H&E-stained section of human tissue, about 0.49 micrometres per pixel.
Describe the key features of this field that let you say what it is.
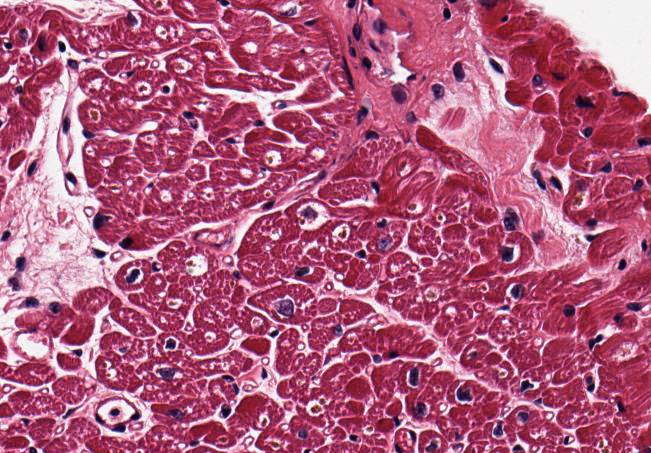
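Myocardium. Fibres mainly in cross-section, polygonal; those along the upper right edge run lengthwise. Cytoplasm deep pink-red, finely mottled.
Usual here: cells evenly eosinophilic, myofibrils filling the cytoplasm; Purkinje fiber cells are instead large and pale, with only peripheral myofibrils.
Many fibres: pale clear zone around the nucleus holding small yellow-brown granules. Scattered fibres, chiefly mid-field, with enlarged, dark-staining nuclei.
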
